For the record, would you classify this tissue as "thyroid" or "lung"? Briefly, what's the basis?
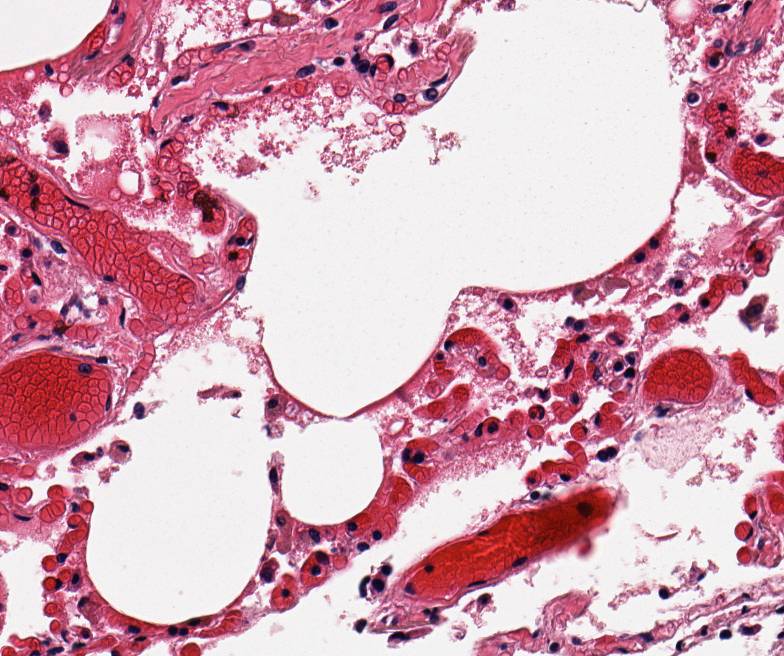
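The tissue is lung. Large rounded empty spaces occupy the upper centre and lower left of the field.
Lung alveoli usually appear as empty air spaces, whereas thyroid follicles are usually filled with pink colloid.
The thin septa hold winding capillaries packed with red blood cells, most numerous right of centre and along the bottom.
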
